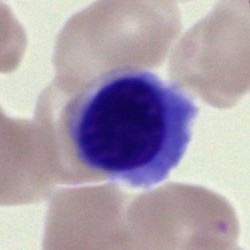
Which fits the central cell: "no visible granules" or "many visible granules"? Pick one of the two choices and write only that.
No visible granules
